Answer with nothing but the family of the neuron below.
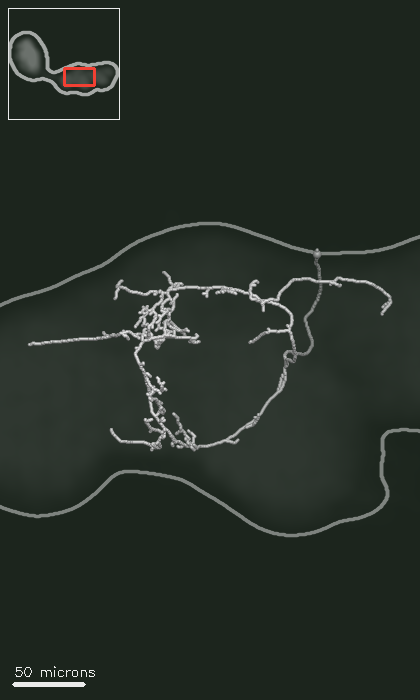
hemilineage 19B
